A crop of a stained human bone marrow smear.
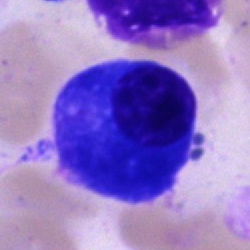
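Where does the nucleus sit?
Off-centre, toward the upper right of this rounded, smooth-edged cell.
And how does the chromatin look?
Dark and dense.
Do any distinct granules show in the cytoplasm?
None that I can see.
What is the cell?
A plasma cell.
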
